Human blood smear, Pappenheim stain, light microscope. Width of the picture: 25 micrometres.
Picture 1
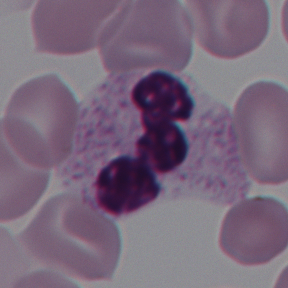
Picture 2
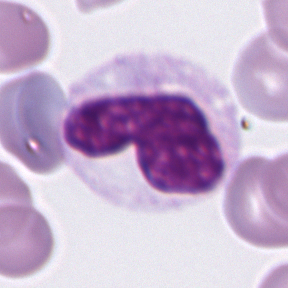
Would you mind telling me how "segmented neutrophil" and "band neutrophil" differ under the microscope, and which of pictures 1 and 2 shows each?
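Picture 1 is the segmented neutrophil, and picture 2 is the band neutrophil. In picture 1 the nucleus is made of lobes running in a chain from upper right to lower left, while in picture 2 the nucleus is a single kidney-shaped piece with a notch on its lower side, not split into lobes.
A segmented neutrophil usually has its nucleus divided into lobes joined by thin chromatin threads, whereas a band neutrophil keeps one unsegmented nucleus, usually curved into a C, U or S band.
Both nuclei have dark purple, coarsely clumped chromatin, and in picture 2 there are small paler patches among the clumps.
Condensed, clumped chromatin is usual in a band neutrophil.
Picture 1 shows no nucleoli and no vacuoles, and the cell in picture 2 has a round, smooth outline. In both cells the cytoplasm is plentiful and pale pinkish-lilac; in picture 1 it is filled with fine lilac granules, and in picture 2 it holds fine, faint lilac granules.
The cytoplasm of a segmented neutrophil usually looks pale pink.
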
